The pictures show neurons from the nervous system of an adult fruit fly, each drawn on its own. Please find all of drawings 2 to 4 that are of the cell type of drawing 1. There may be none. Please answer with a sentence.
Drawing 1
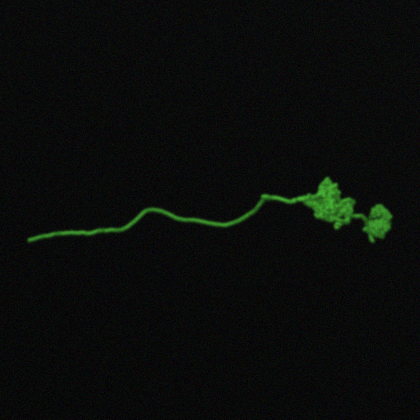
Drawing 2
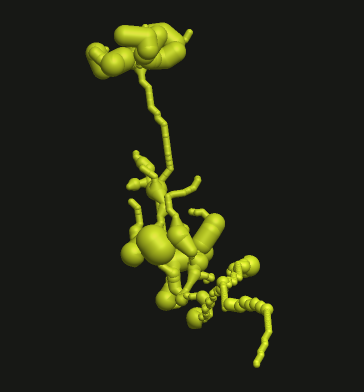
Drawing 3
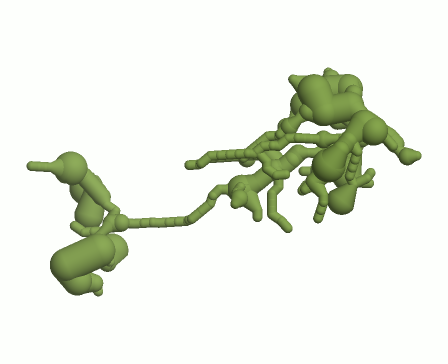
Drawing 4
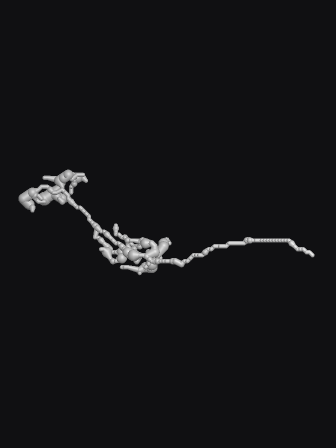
Drawing 2, drawing 3 and drawing 4 are of the same cell type.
